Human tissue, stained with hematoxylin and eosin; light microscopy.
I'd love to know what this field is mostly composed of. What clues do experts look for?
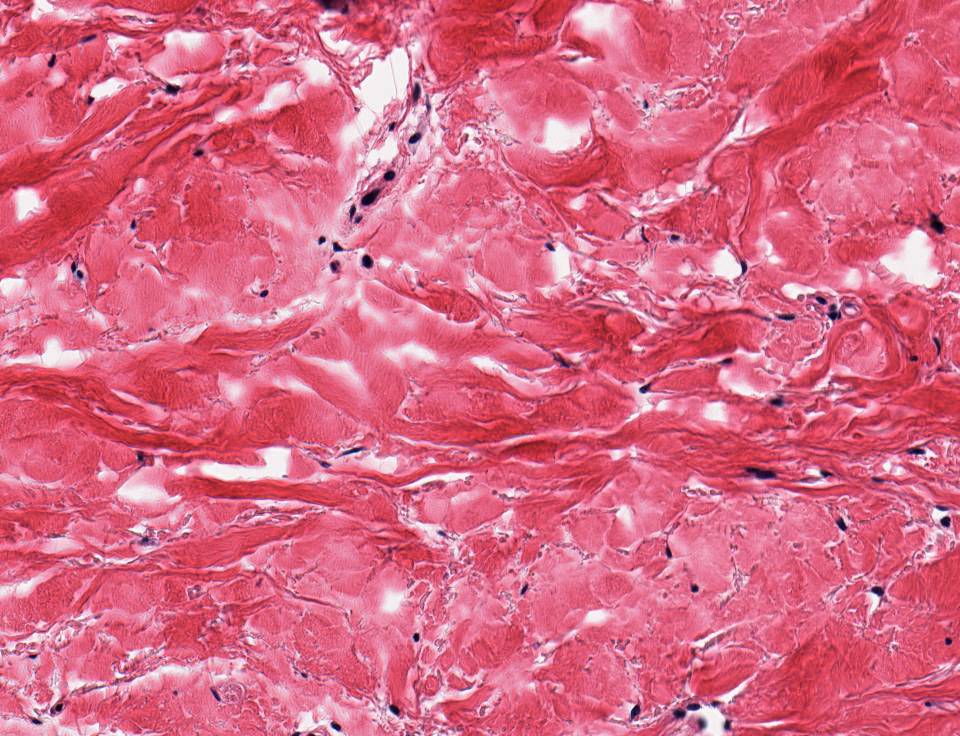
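You're looking mostly at dermis here. See how sparse the nuclei are: small, dark, oval to spindle-shaped, with little cytoplasm, widely scattered.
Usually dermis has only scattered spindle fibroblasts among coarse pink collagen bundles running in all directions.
Darker red fibrous bands run roughly horizontally, clearest through the middle, with paler pink, glassy, rounded masses of homogeneous material between.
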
